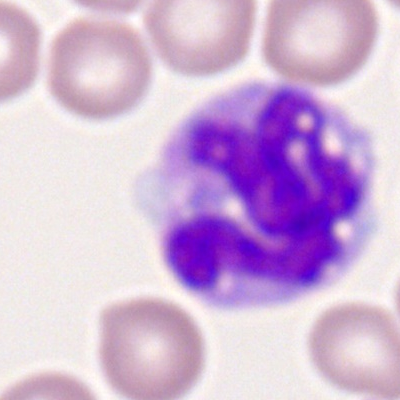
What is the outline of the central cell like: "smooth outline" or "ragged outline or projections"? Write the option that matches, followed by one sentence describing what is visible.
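Ragged outline or projections. A pale bluish bulge sits at the left edge of the cell.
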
